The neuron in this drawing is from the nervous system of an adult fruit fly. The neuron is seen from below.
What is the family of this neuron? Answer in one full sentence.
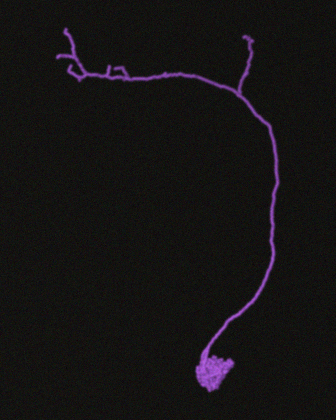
Under the family hemilineage ALad1 is grouped this neuron.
